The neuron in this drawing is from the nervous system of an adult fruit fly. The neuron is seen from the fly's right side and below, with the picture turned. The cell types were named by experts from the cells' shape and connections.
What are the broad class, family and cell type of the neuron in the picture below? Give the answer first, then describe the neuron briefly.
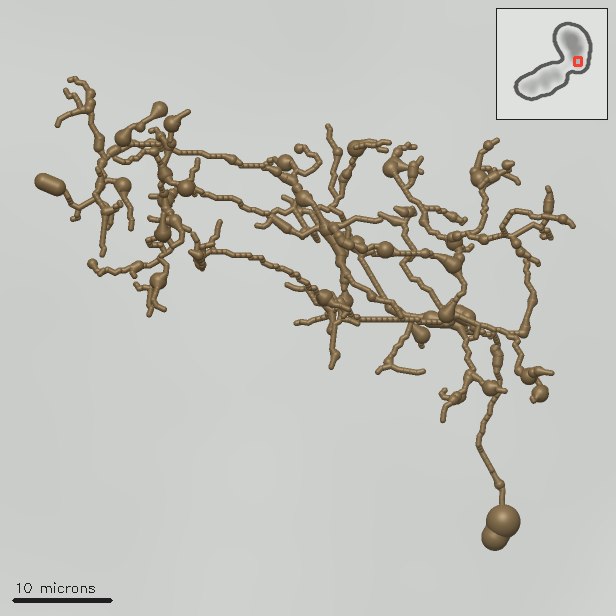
Its broad class is optic-lobe intrinsic neuron. The family is Mi. It is of cell type Mi14. Its cell body lies at the lower right of the picture. From left to right in the picture it spans about 55 microns. The picture shows dozens of branch ends.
